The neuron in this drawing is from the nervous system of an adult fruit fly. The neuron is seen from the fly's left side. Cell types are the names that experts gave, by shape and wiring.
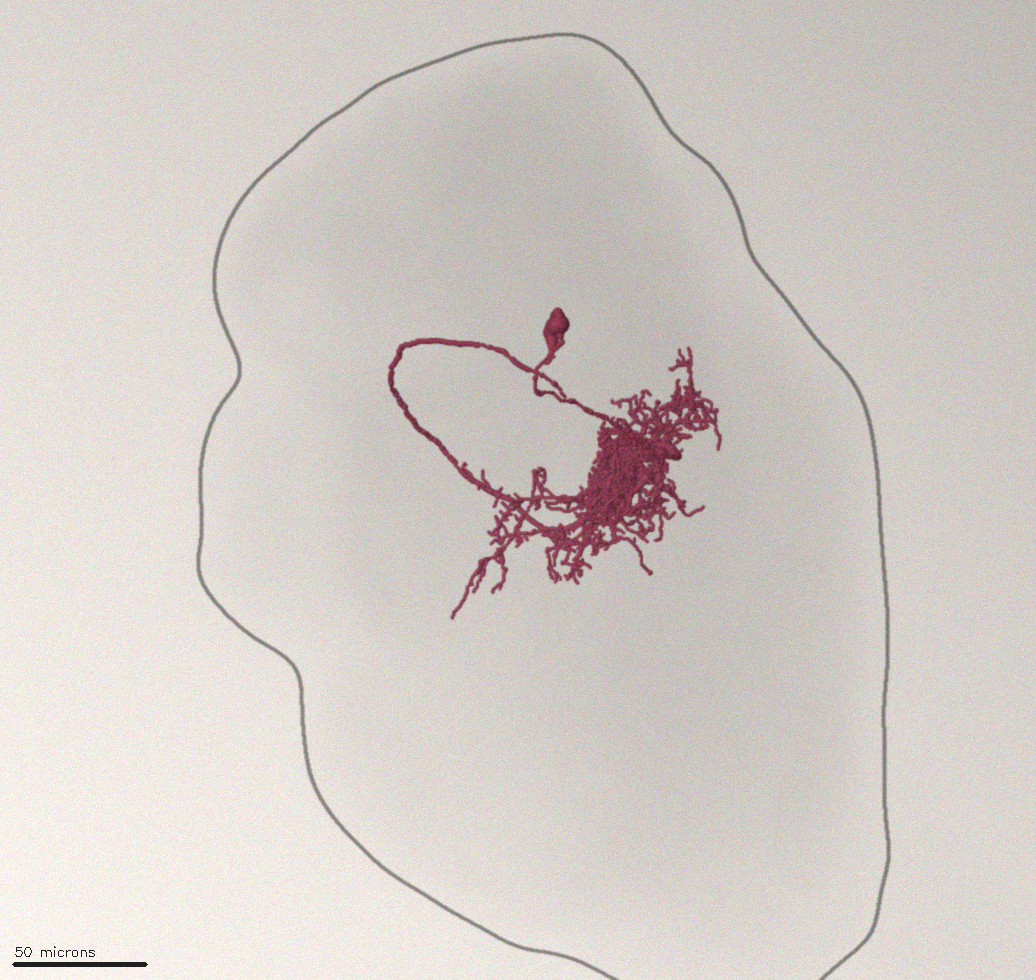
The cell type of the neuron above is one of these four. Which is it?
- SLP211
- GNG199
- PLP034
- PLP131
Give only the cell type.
PLP034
